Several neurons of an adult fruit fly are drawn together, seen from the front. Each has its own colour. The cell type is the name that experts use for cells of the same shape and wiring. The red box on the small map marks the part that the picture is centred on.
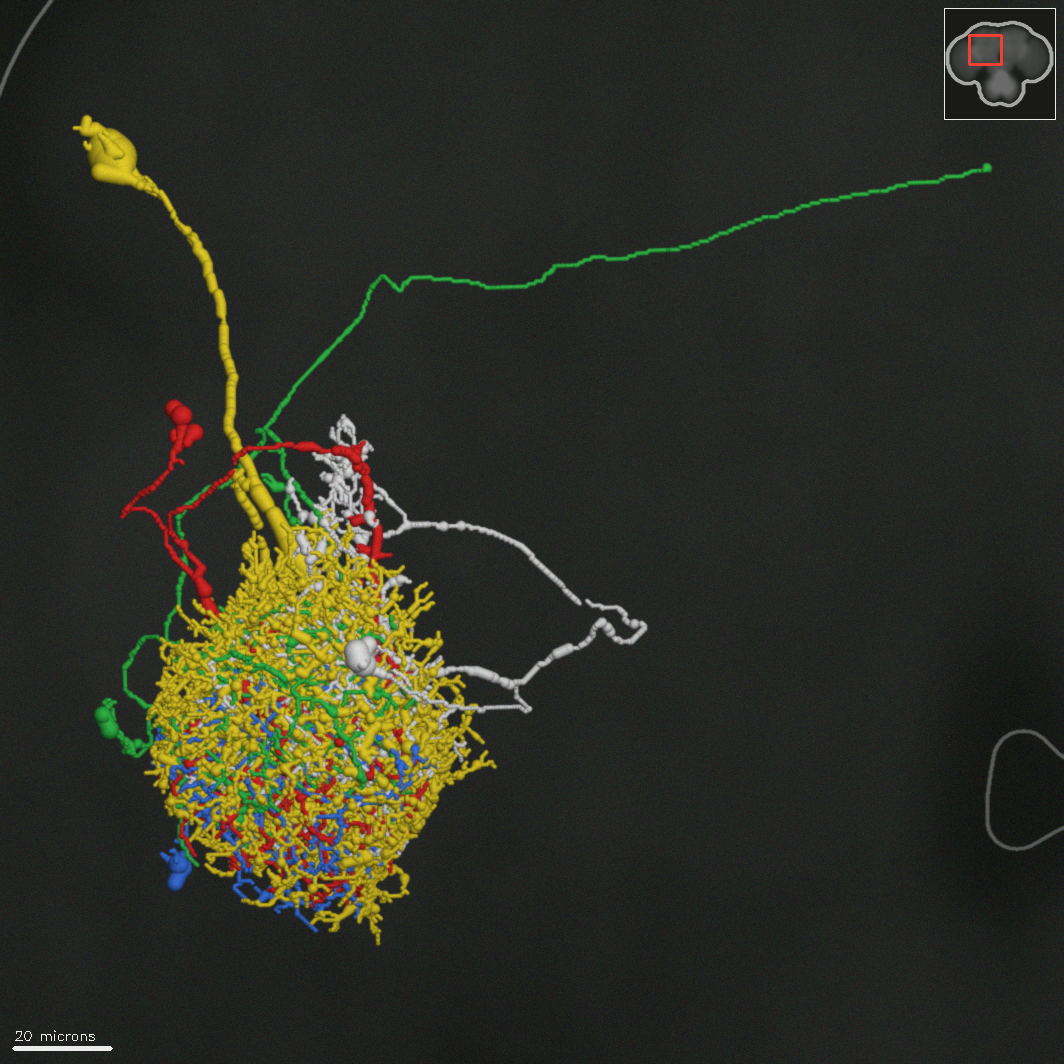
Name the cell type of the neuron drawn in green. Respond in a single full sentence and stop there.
The cell type name for this neuron is AVLP103.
